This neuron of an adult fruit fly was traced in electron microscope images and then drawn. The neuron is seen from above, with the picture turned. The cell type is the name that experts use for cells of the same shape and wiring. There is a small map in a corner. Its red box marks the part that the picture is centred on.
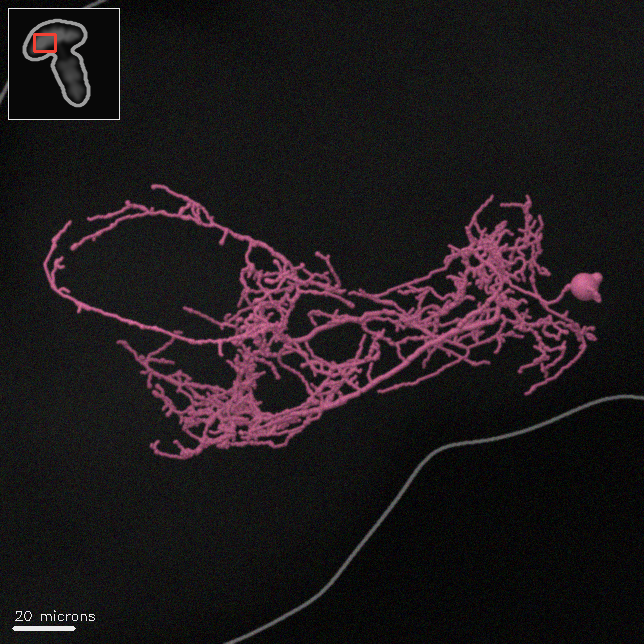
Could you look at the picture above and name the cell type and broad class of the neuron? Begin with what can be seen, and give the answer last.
It lies in the brain. Its cell body lies on the right of the picture. More than a hundred branch ends can be seen. The cell type is PLP131. It is a central-brain intrinsic neuron.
